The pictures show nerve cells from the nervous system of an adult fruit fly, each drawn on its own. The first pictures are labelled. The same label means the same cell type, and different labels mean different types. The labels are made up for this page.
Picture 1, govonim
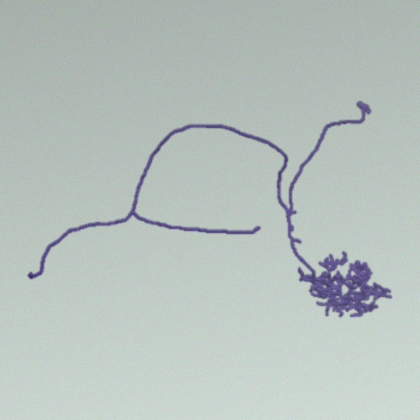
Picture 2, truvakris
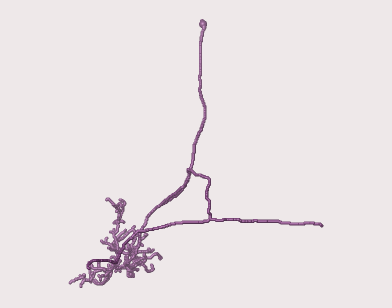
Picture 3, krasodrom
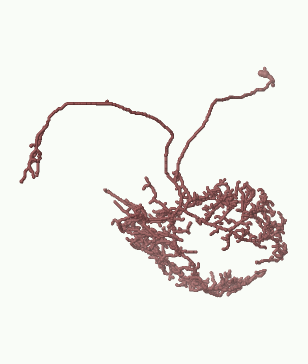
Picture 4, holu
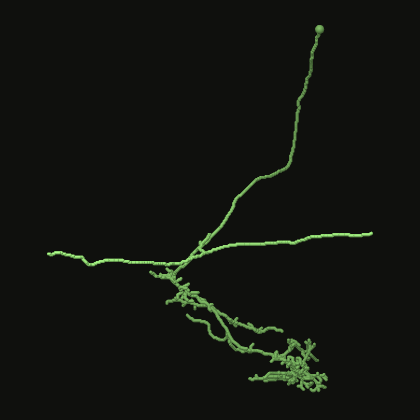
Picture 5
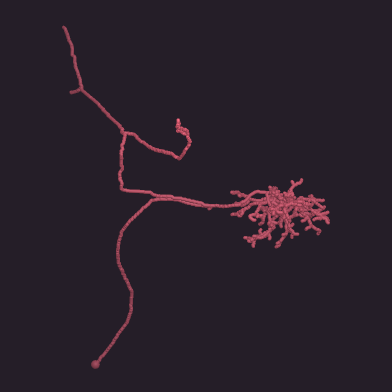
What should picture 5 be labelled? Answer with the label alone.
truvakris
